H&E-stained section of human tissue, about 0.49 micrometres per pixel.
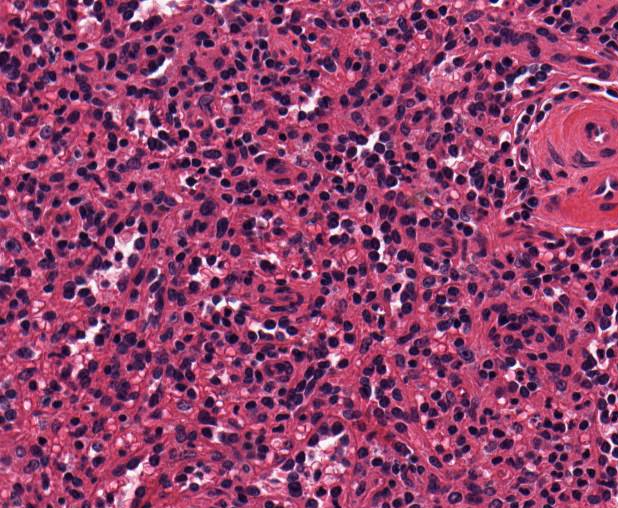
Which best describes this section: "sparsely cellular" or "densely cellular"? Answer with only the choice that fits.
Densely cellular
